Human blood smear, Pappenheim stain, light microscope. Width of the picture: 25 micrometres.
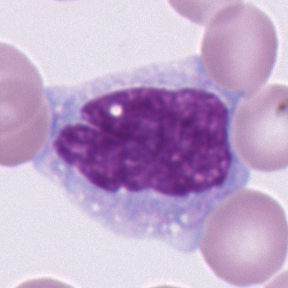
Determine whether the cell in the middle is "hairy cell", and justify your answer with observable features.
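Weighing it up, I'd drop hairy cell: this is a monocyte. What tips it is the nucleus, which is folded, with a deep cleft cutting into its left end.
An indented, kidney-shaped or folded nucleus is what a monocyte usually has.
The nucleus measures about 15 by 10 micrometres. The cytoplasm holds no coarse red or dark granules, and that would not separate the two names.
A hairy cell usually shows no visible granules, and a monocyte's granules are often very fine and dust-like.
Beyond that, I note an irregular, angular outline, a single small round clear spot over the upper left part of the nucleus, and red cells pressing against the right side.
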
